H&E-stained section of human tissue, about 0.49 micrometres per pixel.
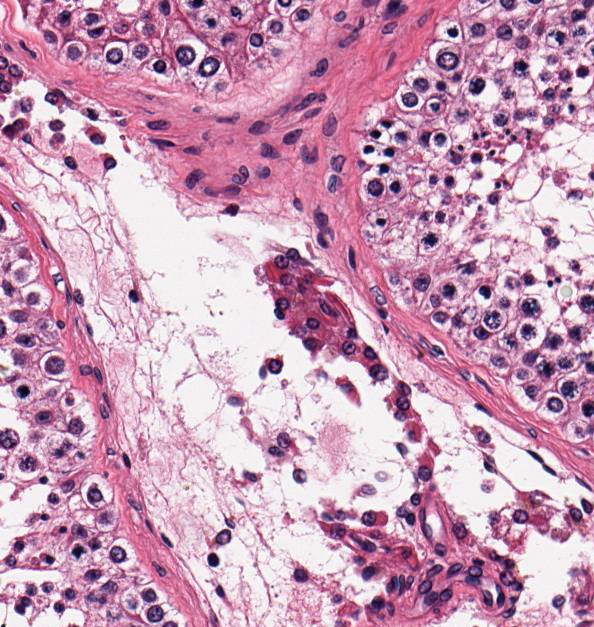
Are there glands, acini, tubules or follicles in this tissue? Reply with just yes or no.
Yes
